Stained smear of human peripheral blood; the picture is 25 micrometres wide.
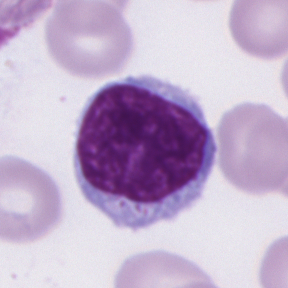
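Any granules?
Yes, a few small pink-red ones in the cytoplasm below the nucleus.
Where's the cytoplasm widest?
Below the nucleus, as a pale blue band.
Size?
About 13 micrometres across, with a nucleus of about 11 micrometres filling about 70% of the cell's area.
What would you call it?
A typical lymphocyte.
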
